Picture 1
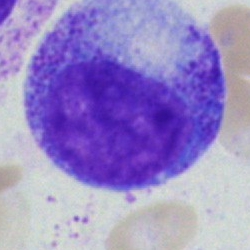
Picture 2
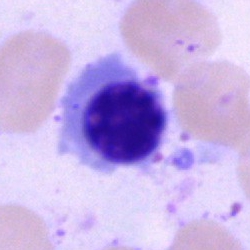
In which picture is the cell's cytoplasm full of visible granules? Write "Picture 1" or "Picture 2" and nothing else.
Picture 1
